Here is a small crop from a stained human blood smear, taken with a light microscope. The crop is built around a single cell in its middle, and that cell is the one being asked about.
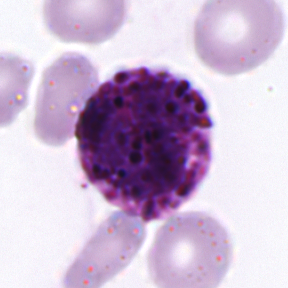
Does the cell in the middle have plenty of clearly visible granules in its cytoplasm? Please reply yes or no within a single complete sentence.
Yes, within its cytoplasm there are many visible granules.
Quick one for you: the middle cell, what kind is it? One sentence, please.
The cell around which this crop is centred is a basophil.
